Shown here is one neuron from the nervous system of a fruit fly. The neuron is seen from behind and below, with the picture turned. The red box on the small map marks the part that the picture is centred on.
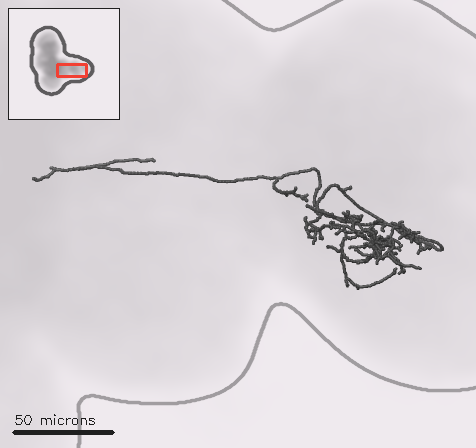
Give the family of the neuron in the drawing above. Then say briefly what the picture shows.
Its family is hemilineage 23B. This is a nerve-cord intrinsic neuron. From left to right in the picture it spans about 200 microns. As drawn here it is more than twice as wide as it is tall.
